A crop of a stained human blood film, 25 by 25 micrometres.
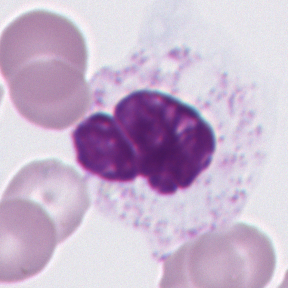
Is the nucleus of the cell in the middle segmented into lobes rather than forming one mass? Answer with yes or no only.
Yes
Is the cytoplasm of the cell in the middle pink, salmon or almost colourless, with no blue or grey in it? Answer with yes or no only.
Yes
